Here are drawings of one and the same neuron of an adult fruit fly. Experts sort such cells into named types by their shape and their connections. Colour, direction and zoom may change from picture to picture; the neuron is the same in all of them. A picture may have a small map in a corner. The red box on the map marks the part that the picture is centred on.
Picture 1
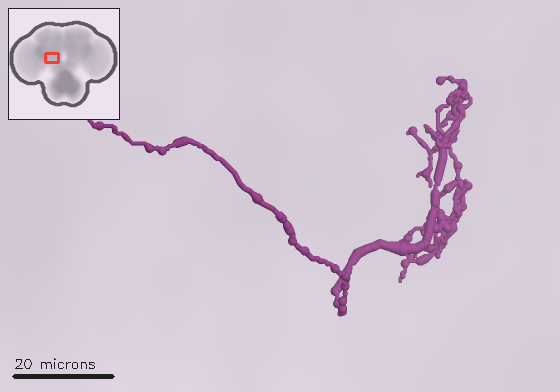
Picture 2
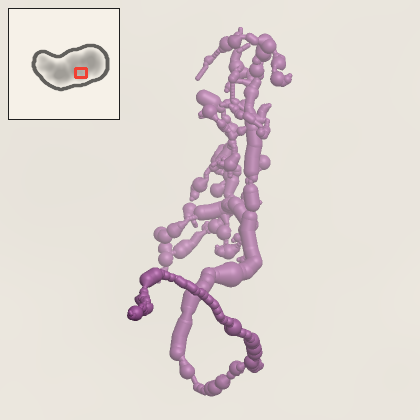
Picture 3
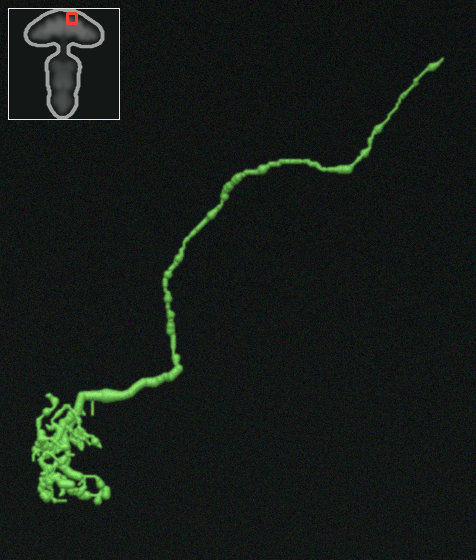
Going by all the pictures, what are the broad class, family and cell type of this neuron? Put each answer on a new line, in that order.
sensory neuron entering the brain
class thermosensory
TRN_VP2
